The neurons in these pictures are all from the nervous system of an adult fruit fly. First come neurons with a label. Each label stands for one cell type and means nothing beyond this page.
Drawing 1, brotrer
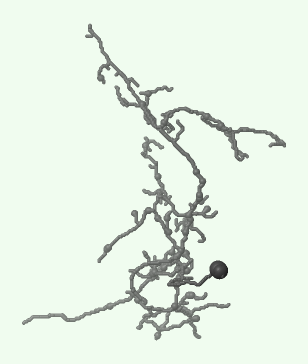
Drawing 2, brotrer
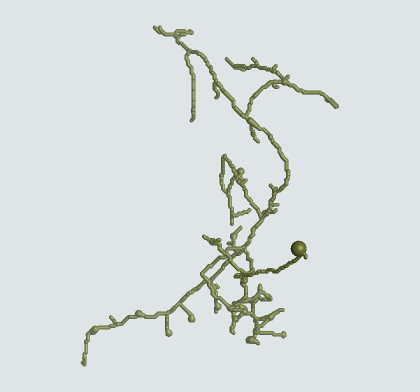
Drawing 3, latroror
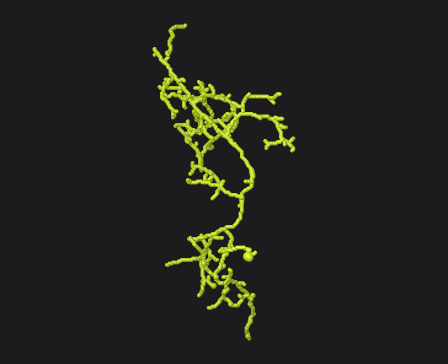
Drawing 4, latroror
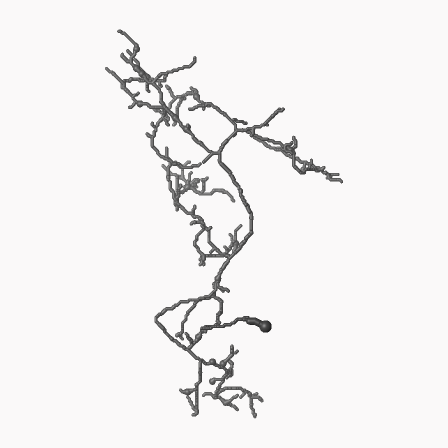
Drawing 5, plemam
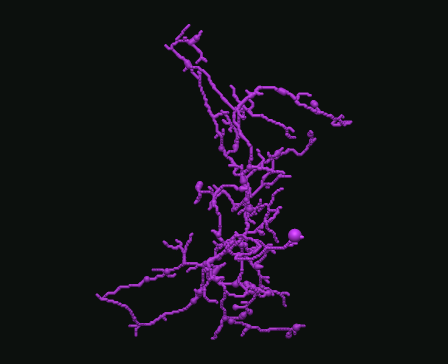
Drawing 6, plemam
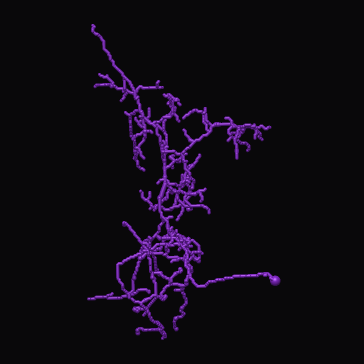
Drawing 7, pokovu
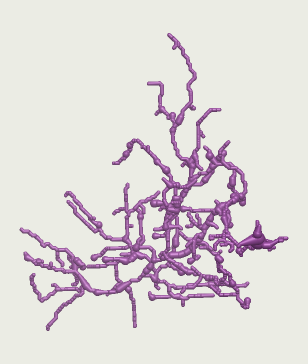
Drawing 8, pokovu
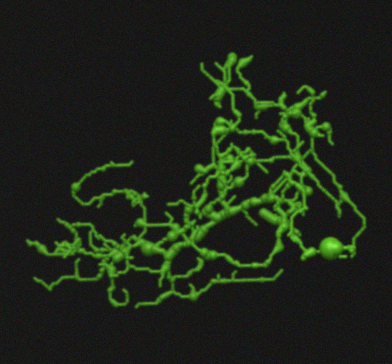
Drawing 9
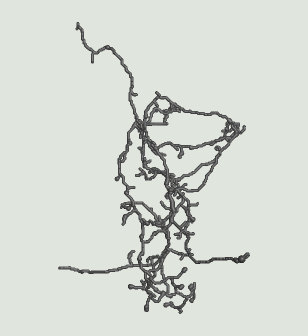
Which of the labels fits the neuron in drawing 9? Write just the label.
plemam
